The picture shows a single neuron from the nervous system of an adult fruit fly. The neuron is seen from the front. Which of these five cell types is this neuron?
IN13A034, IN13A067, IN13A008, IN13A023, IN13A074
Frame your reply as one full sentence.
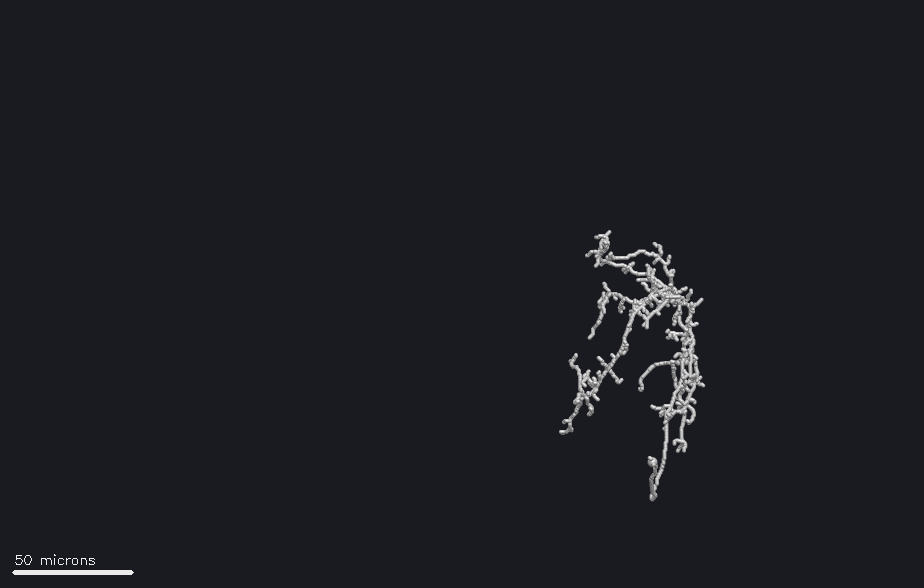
The cell type that this neuron has is IN13A034.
